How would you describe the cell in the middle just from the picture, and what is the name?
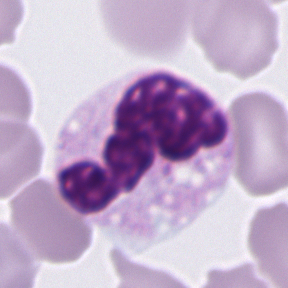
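Look first at the outline: roughly round, with a smooth edge. The chromatin is dark purple and coarsely clumped. There is plenty of pale pinkish-lilac cytoplasm, with fine lilac granules scattered through it. This is a segmented neutrophil.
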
